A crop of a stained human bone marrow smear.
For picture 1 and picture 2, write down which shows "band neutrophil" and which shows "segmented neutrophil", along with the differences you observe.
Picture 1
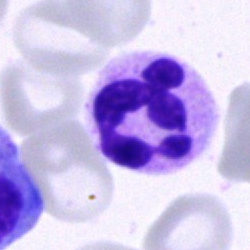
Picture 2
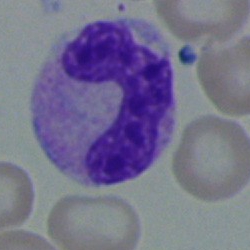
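Picture 1: segmented neutrophil. Picture 2: band neutrophil. Picture 2 nucleus: curved like a horseshoe, hollow side facing left.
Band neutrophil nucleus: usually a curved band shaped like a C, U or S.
Picture 1 chromatin: dense, dark purple.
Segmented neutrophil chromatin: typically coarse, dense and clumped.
Picture 2 chromatin: dark purple, coarsely clumped. Both: no nucleoli visible; no vacuoles in the cytoplasm. Picture 2 outline: smooth, roughly oval; a small dark blue dot lies just outside the upper right edge. Picture 1 surroundings: pale red cells, with part of a blue-staining cell at the lower left edge.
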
